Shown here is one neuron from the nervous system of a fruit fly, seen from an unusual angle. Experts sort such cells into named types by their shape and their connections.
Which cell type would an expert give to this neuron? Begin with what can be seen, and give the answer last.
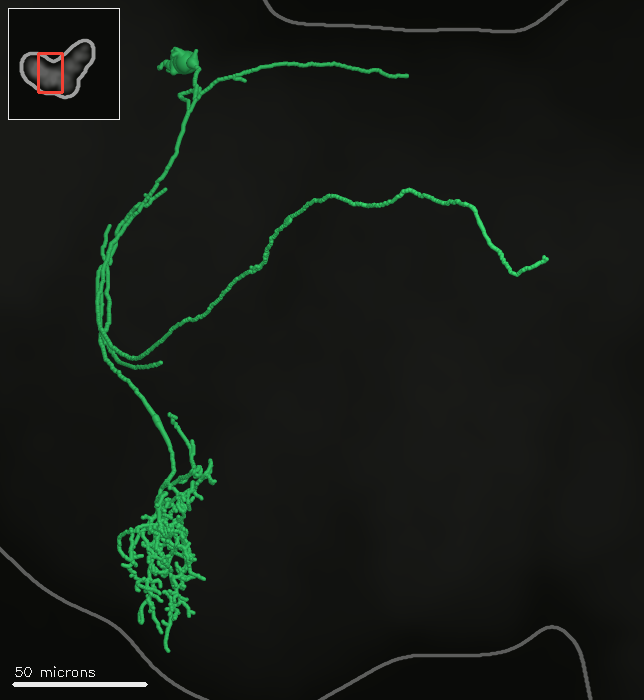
From top to bottom in the picture it spans about 250 microns. The picture shows dozens of branch ends. It is of cell type DMS.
